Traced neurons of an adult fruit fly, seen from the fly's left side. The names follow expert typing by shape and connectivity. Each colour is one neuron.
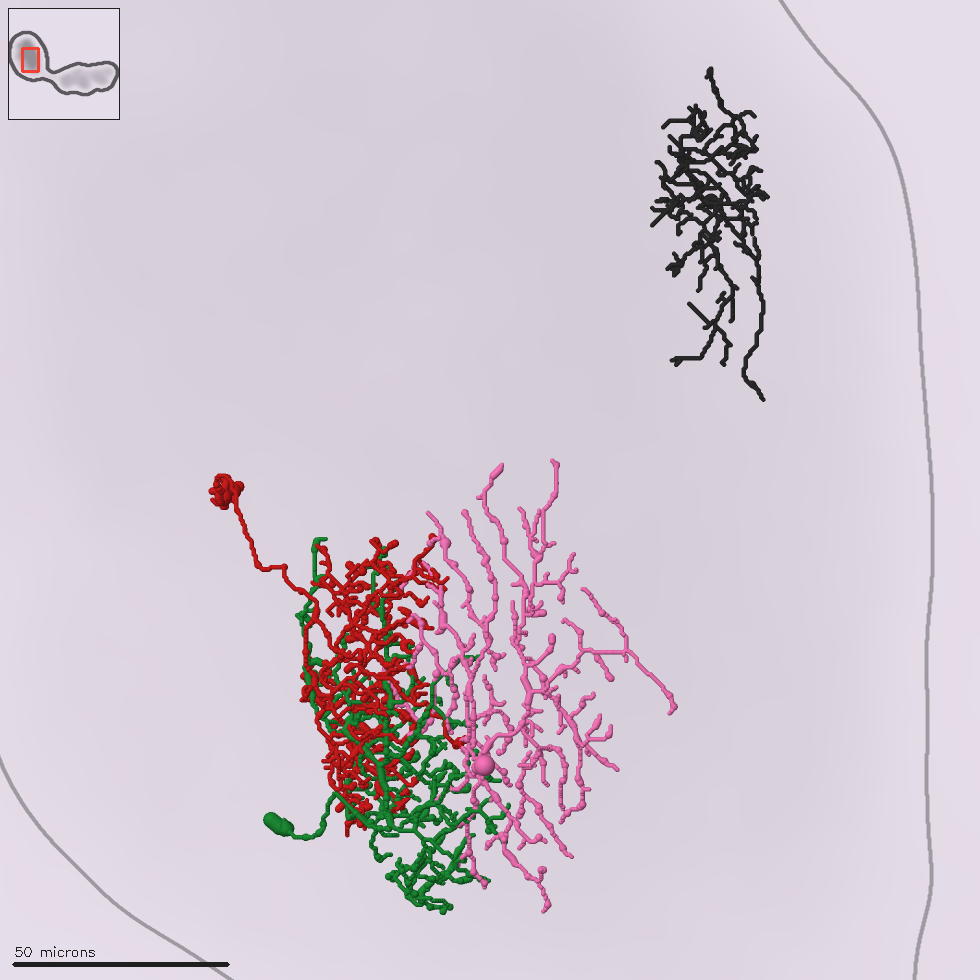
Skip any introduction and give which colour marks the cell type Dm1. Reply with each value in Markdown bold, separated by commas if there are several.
**red**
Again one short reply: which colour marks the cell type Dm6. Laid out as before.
**green**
